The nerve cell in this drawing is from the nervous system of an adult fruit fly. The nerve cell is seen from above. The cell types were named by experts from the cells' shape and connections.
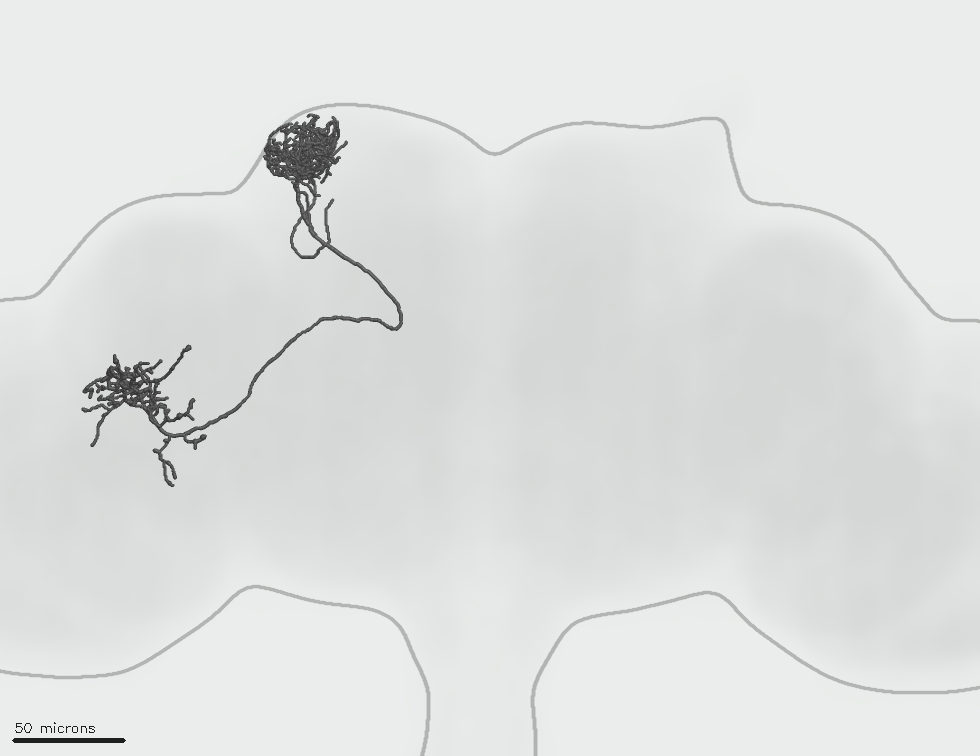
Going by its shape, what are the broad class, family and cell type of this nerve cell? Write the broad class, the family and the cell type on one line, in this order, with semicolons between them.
central-brain intrinsic neuron; hemilineage ALv1; DA1_vPN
